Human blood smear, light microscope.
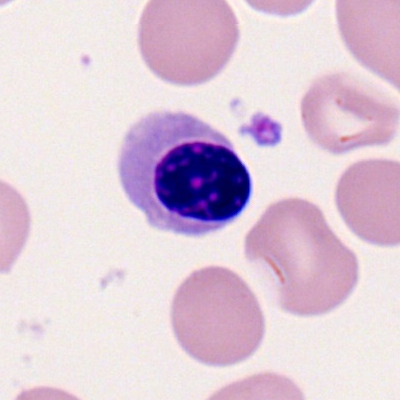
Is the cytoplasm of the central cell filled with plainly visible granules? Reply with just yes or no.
No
